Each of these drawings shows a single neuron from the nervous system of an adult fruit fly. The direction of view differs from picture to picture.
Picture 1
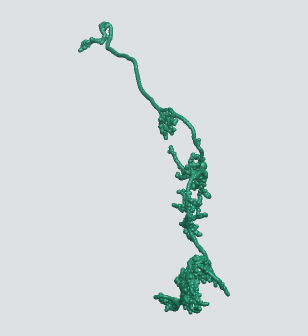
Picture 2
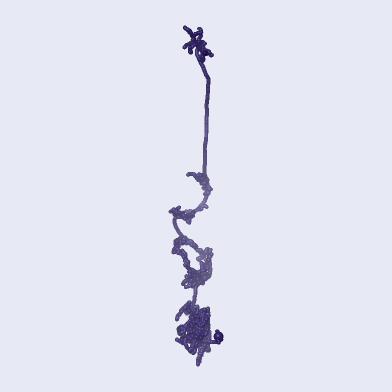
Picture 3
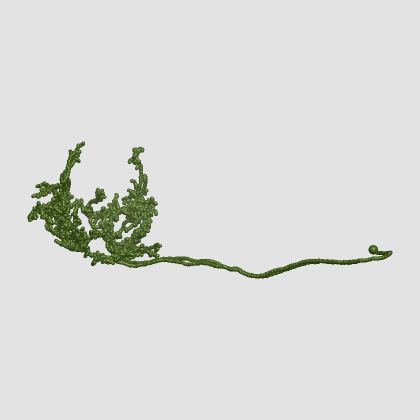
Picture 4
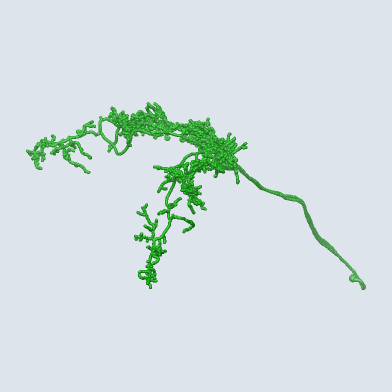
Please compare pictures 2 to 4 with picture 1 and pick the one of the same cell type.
2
